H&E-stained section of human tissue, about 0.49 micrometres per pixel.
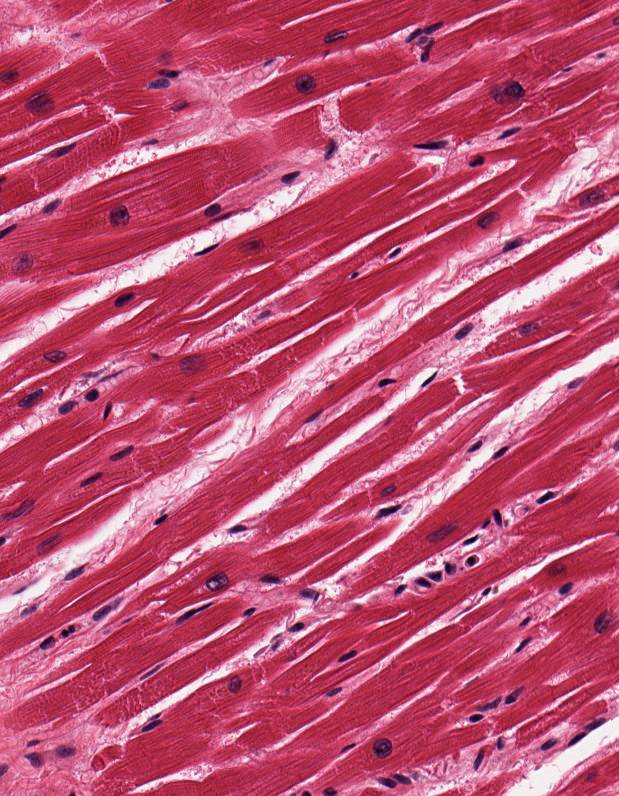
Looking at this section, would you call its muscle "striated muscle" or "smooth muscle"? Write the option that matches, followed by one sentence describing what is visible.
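Striated muscle. The muscle cytoplasm stains deep pink-red and shows fine cross-striations.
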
